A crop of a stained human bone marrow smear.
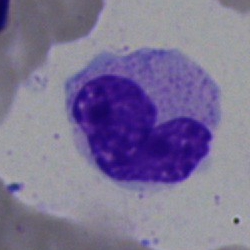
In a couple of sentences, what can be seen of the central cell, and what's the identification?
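Look first at the outline: roughly round, with a few slightly angular edges. Now the nucleus, kidney-shaped with a deep notch on its upper right side and no distinct nucleolus. Fine purple granules are scattered through the cytoplasm. What you have here is a band neutrophil.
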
